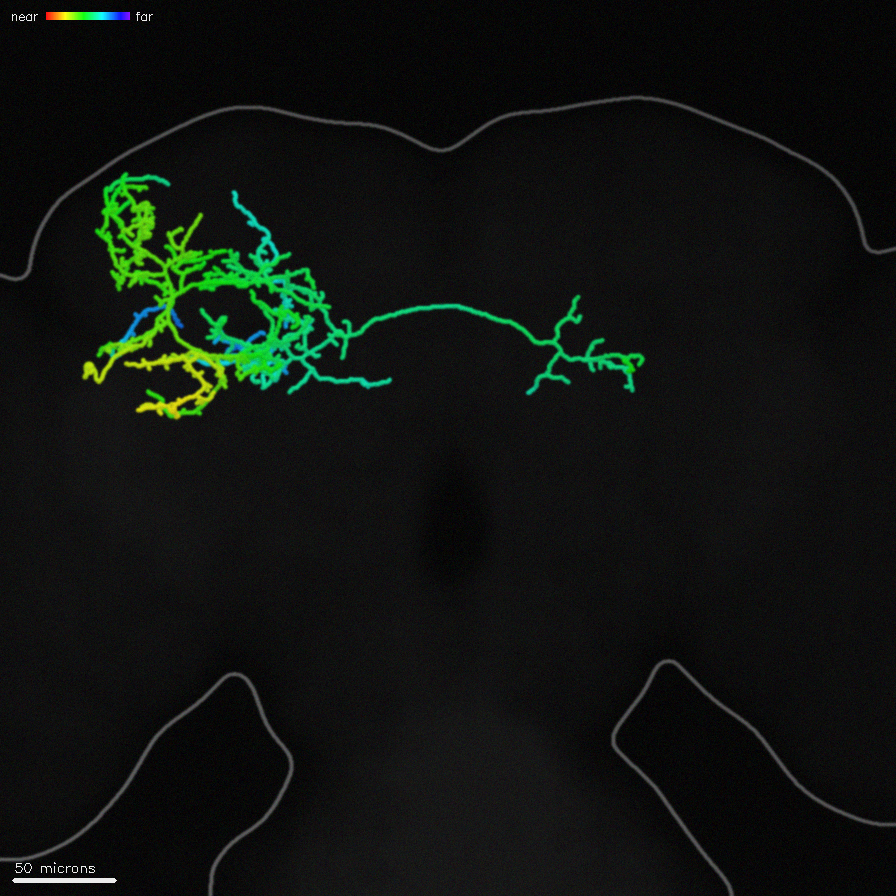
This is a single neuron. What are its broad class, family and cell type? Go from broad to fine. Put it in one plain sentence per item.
A central-brain intrinsic neuron of hemilineage SLPa&l1_anterior, type CL071_b.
